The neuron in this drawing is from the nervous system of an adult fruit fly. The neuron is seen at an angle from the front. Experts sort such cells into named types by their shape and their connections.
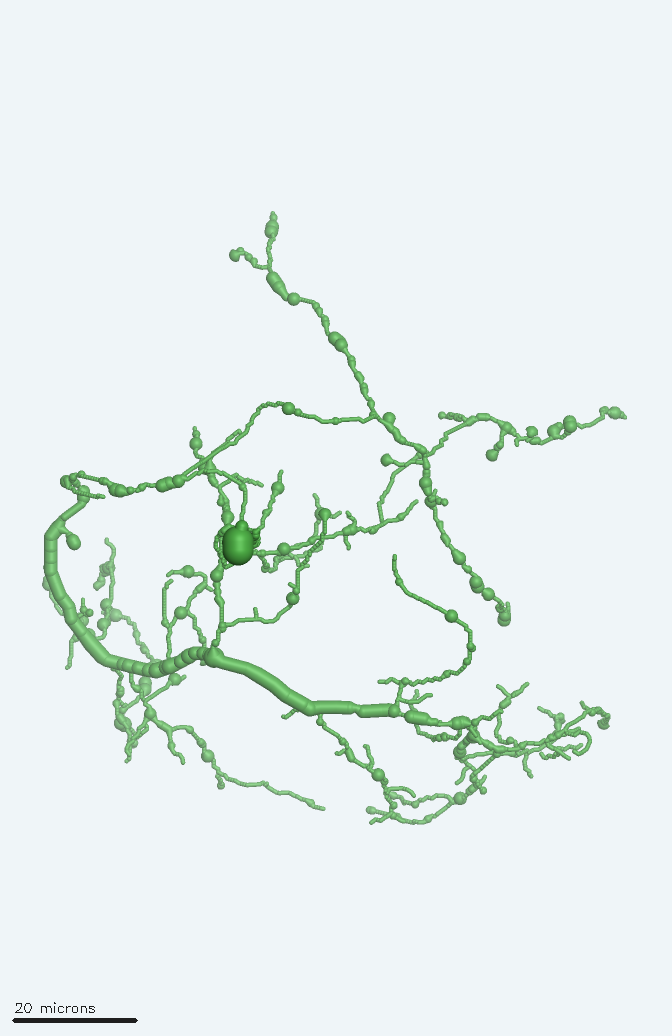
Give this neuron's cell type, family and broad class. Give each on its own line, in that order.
IN16B064
hemilineage 16B
nerve-cord intrinsic neuron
